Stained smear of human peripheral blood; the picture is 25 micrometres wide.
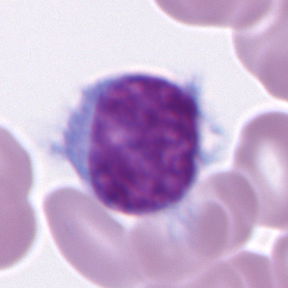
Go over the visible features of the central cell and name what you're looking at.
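Fine hair-like projections extend from the edge of the cell. The nucleus occupies most of the cell, and its chromatin is mottled with darker purple clumps. No vacuoles are visible in the cytoplasm. This is a hairy cell.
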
